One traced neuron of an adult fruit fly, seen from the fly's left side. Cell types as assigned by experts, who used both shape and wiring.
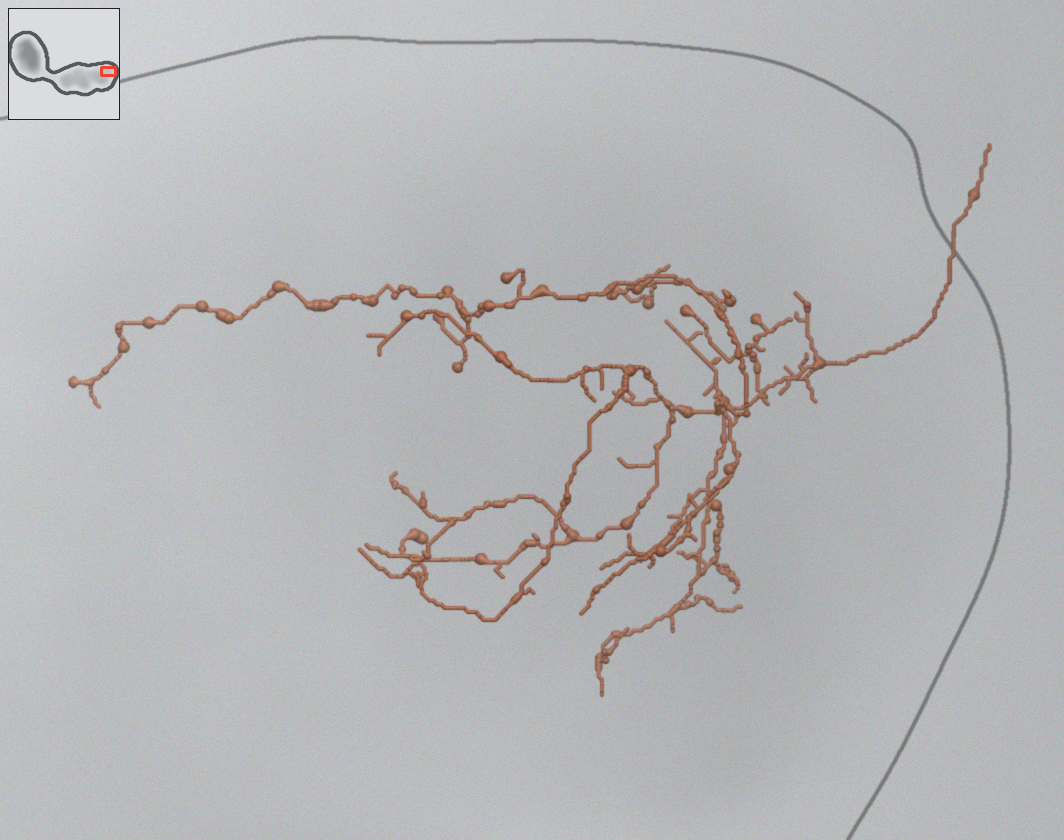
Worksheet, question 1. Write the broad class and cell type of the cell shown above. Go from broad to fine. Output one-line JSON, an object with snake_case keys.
{"broad_class": "nerve-cord intrinsic neuron", "cell_type": "INXXX446"}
